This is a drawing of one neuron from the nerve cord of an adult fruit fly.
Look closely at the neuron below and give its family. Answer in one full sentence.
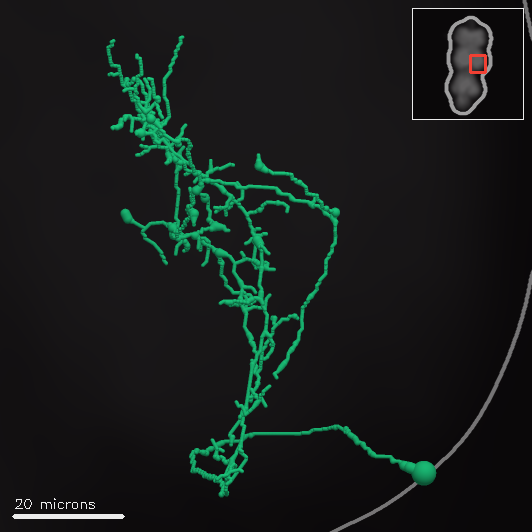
This neuron has hemilineage 20A.22A as its family.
